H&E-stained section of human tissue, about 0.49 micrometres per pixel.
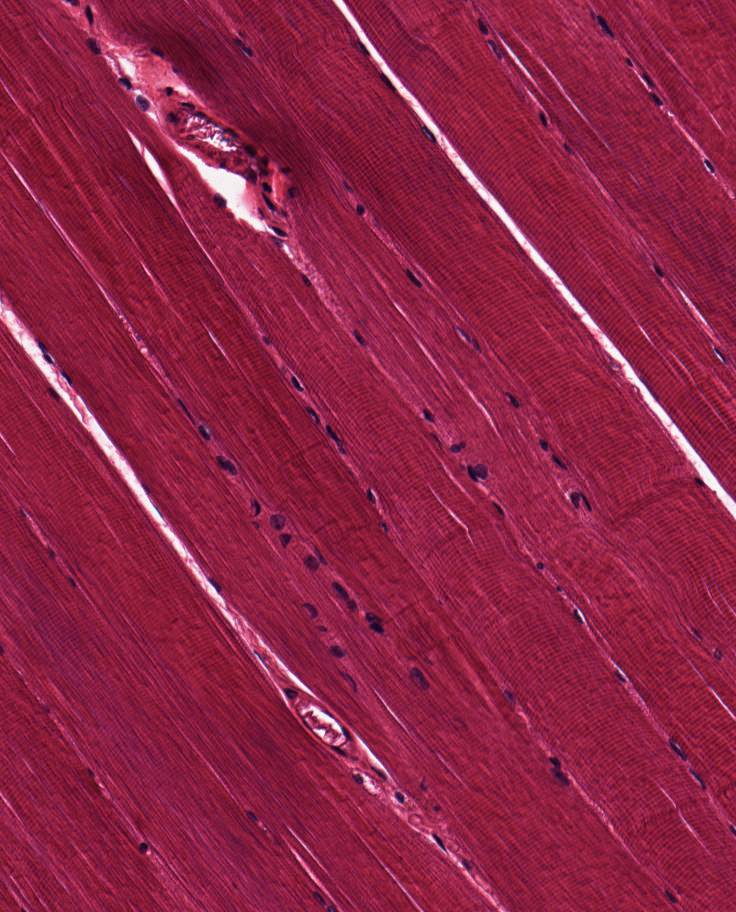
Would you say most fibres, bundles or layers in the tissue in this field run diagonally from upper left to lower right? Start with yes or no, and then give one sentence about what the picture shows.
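Yes. Long parallel muscle fibres cut lengthwise fill the whole field and run diagonally from upper left to lower right.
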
